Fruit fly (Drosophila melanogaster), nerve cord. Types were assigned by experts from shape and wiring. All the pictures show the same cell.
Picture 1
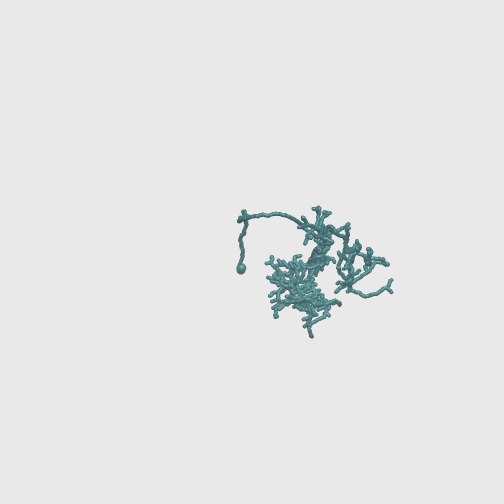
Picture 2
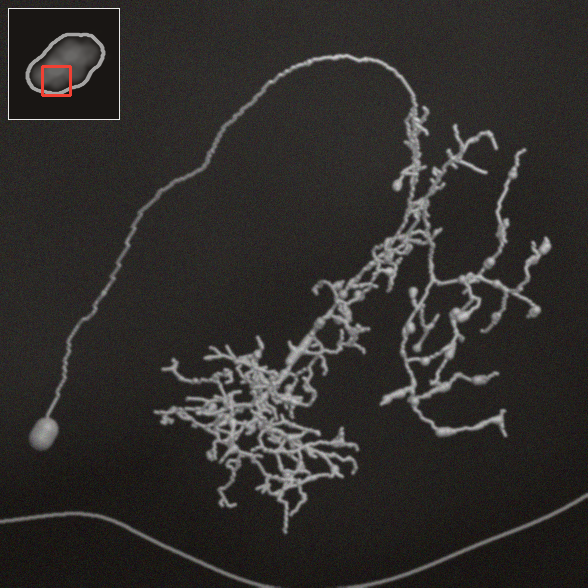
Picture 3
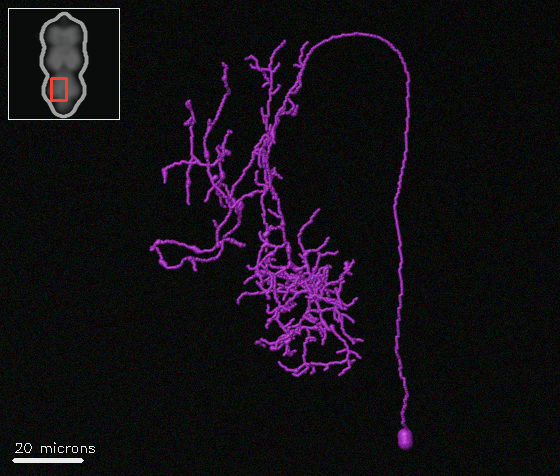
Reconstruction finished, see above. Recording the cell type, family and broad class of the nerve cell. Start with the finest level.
IN12B036; hemilineage 12B; nerve-cord intrinsic neuron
